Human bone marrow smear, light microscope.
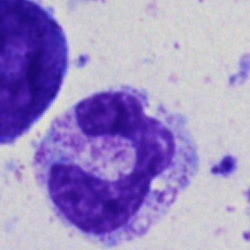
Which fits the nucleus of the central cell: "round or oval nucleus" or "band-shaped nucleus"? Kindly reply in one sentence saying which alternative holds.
A nucleus drawn out into a curved band, without separate lobes, is seen in this cell.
